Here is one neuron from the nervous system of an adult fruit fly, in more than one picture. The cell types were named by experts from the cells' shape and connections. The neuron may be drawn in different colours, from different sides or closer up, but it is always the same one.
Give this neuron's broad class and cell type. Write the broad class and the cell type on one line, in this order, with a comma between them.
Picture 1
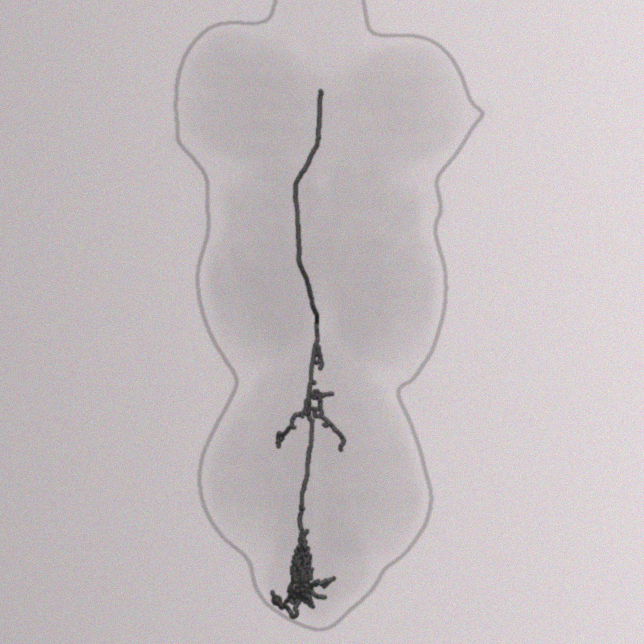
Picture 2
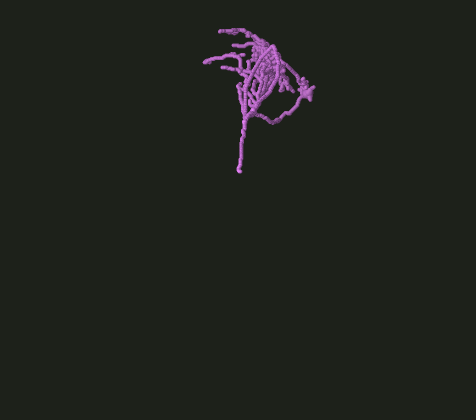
nerve-cord intrinsic neuron, INXXX249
